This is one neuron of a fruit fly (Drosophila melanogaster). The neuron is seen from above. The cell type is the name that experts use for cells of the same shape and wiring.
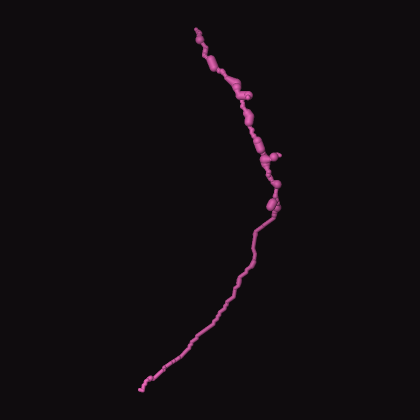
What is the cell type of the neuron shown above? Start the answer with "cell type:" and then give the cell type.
cell type: JO-ED2_a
